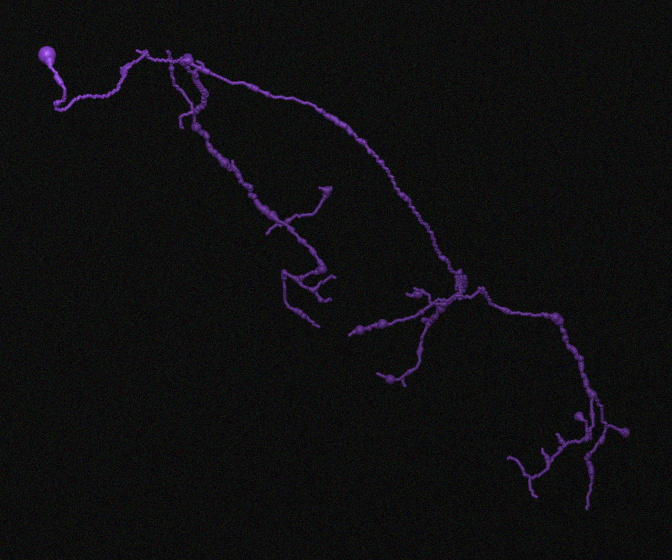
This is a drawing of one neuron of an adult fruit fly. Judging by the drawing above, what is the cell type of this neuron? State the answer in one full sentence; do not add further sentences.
Of the cell type PS005_b is this neuron.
